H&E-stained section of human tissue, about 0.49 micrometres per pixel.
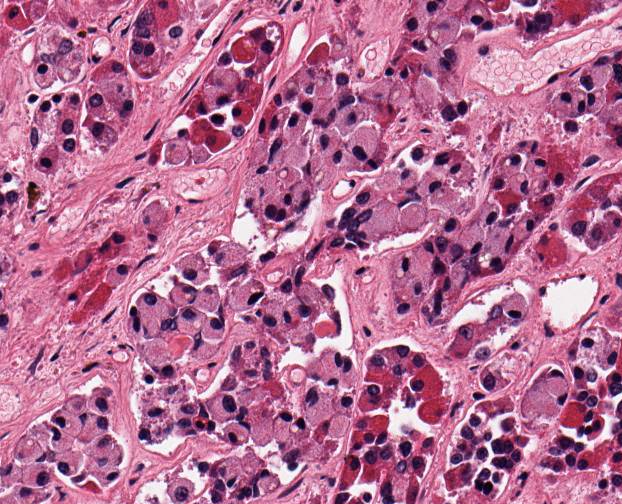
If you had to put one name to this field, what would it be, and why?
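This is the pars distalis of the pituitary. Its cells lie in nests, with round, darkly stained nuclei.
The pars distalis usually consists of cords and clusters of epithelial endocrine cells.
The nests here fit that arrangement. Pink collagen septa with scattered spindle-shaped nuclei lie between the nests, and white cleft-like spaces separate many nests from them. No fat cells are present.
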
